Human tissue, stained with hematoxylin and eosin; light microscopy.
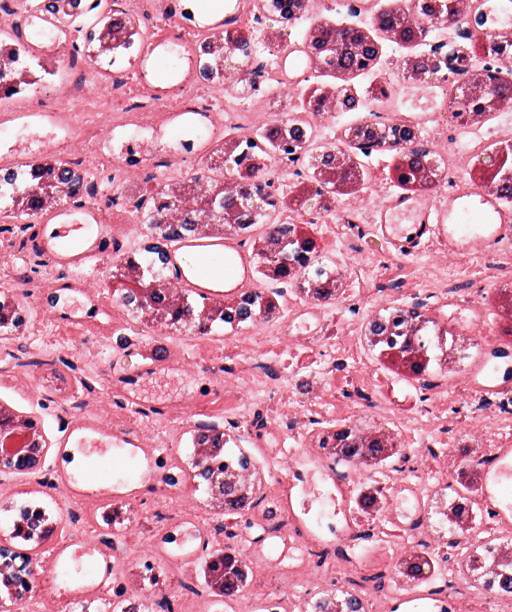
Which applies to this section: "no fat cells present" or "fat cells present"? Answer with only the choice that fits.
No fat cells present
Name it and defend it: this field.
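Pars distalis of the pituitary makes up this field. Across the whole field the tissue forms many small rounded nests or tubule-like units, separated by strands of pale pink, fibrous stroma with scattered small spindle-shaped nuclei. The nests contain cells of differing appearance: many have abundant granular pink cytoplasm, while some have pale, bubbly, vacuolated cytoplasm.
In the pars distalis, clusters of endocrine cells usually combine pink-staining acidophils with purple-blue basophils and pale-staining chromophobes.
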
